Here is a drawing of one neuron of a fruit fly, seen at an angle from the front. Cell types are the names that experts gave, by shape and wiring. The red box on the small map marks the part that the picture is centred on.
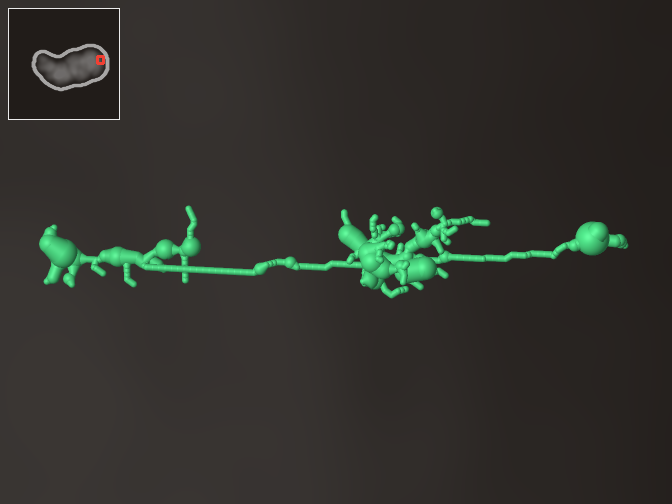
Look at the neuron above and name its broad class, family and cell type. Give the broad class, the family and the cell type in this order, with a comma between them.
optic-lobe intrinsic neuron, Mi, Mi9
